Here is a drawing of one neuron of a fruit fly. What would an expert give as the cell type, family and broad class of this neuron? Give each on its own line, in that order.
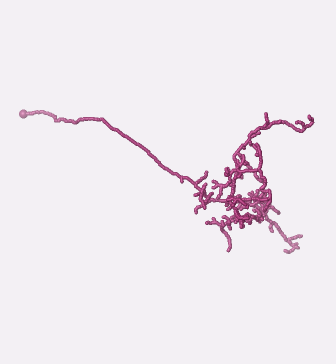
IN09A075
hemilineage 09A
nerve-cord intrinsic neuron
